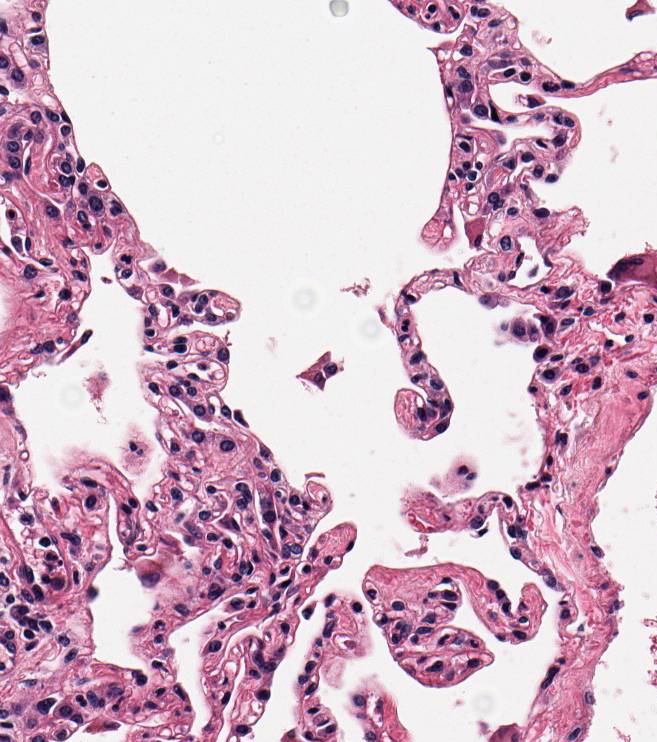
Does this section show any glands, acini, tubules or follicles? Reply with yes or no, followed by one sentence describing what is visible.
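No. No glands are present anywhere in the field.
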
